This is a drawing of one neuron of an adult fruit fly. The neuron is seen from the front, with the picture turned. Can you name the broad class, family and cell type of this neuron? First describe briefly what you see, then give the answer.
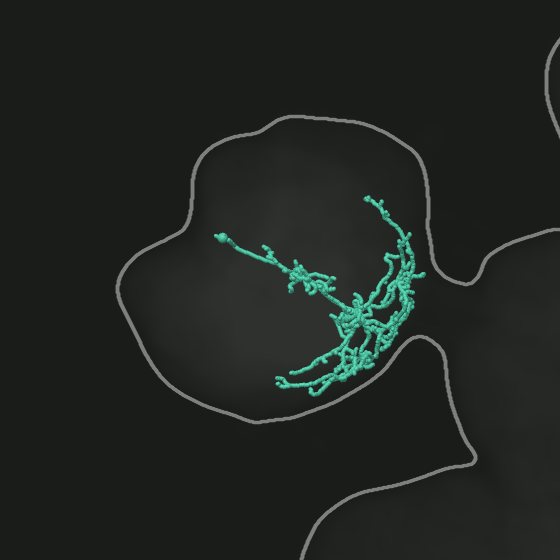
The cell body can be seen in the middle of the picture. In this view it is about as wide as it is tall. This is a nerve-cord intrinsic neuron. Its family is hemilineage 00A. It is of cell type IN00A022.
